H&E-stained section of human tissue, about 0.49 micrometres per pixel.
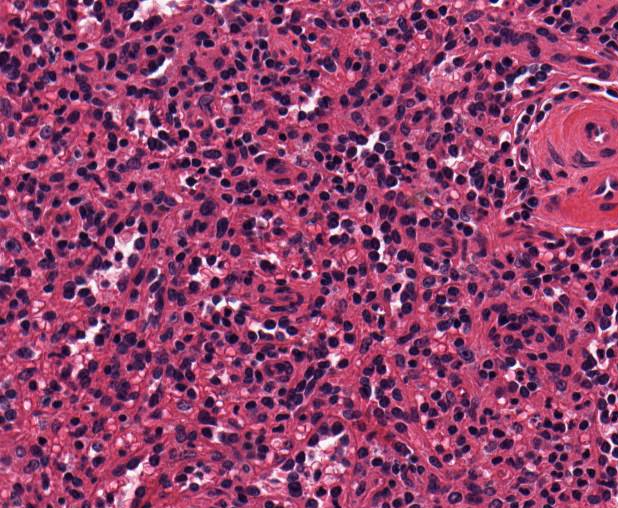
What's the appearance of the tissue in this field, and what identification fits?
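First, cells: many are lymphocytes, with small round dark nuclei and scant cytoplasm, spread throughout. Next, between them, ovoid to elongated nuclei in a pink fibrillary background. Then small empty clefts and spaces, scattered across the field. Fat cells: none. The tissue is spleen.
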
